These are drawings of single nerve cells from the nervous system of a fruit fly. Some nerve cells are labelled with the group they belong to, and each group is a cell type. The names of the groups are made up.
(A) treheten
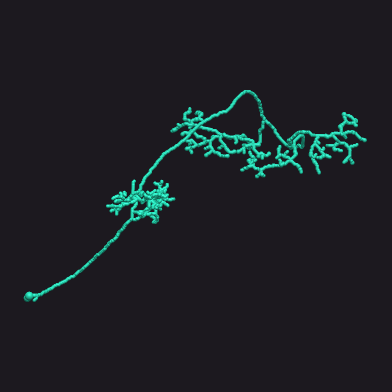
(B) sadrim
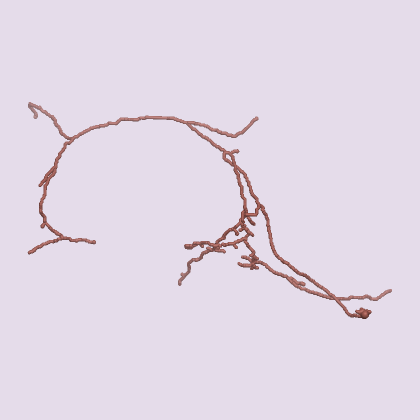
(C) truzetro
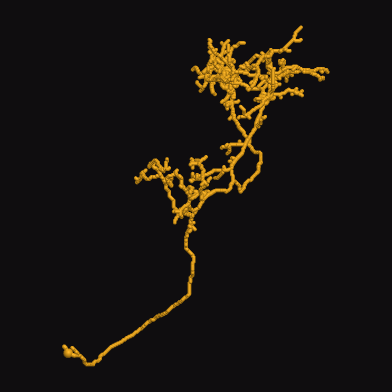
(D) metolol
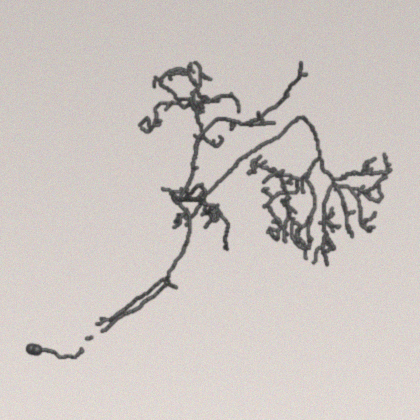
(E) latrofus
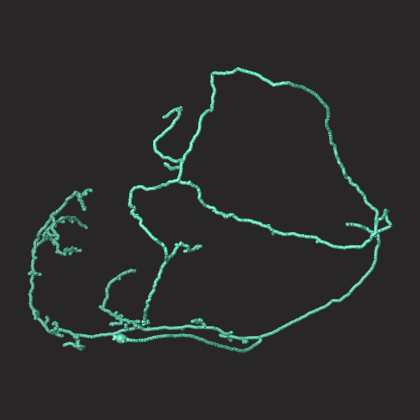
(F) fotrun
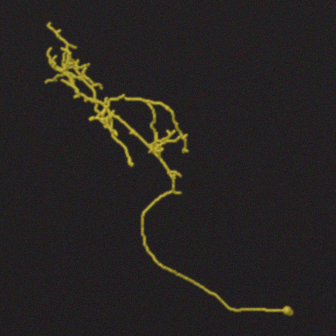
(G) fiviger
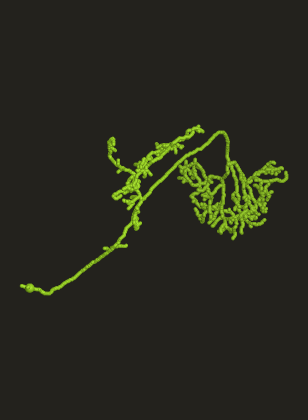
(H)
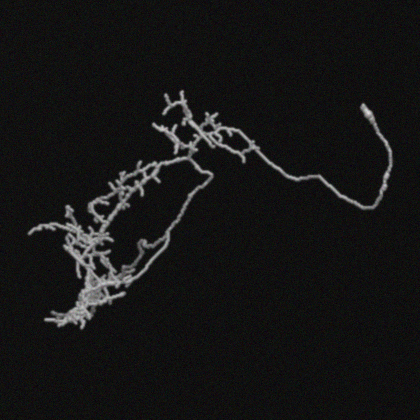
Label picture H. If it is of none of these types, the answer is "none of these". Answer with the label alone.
truzetro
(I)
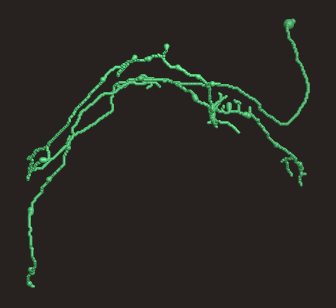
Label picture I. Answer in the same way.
sadrim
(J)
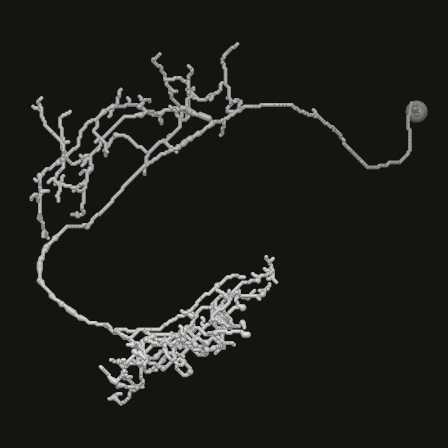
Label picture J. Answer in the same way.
fiviger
